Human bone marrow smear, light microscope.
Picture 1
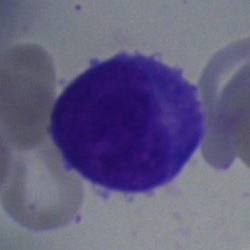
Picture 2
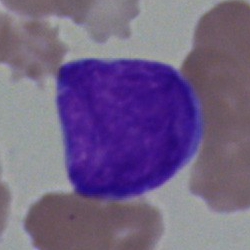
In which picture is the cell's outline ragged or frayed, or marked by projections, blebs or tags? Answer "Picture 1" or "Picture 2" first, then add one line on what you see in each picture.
Picture 1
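What picture 1 shows: Small knob-like projections stud the cell's border around much of its edge.
What picture 2 shows: The cell outline is smooth, with no surface projections.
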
